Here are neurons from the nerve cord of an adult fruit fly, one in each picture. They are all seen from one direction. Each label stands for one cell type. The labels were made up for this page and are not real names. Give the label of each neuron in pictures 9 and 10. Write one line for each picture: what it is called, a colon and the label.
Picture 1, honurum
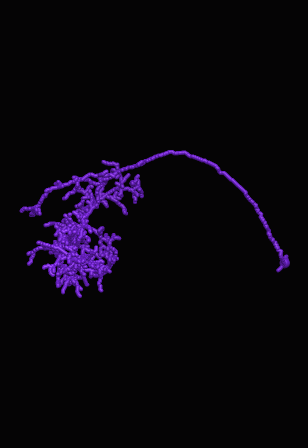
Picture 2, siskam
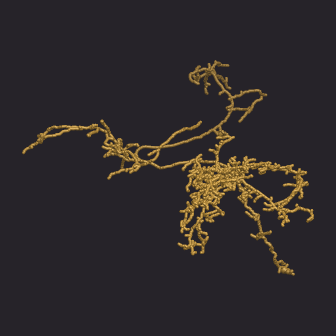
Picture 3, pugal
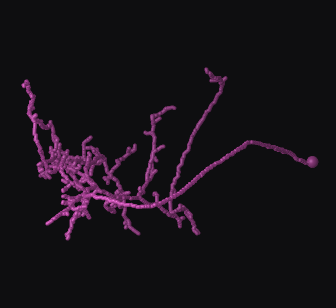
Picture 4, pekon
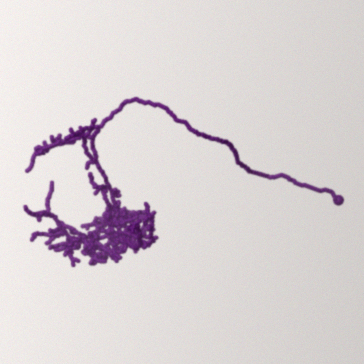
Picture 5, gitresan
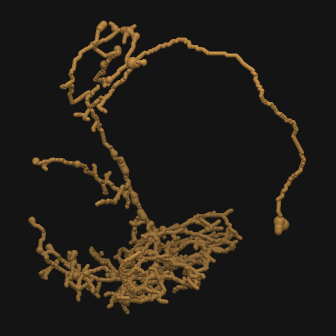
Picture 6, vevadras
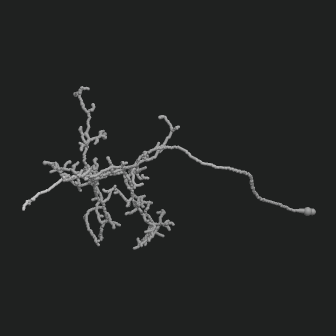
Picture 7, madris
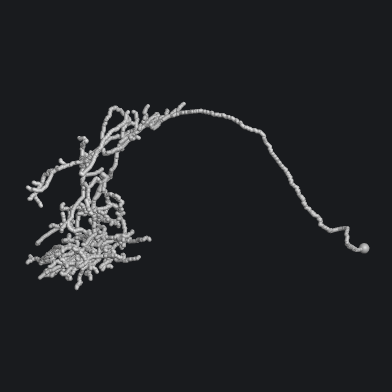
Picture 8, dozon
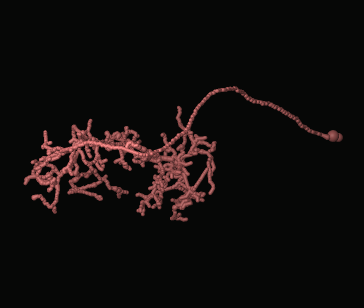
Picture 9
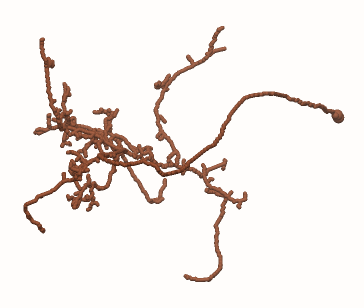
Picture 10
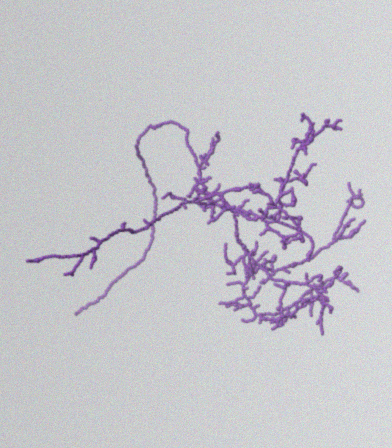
9: pugal
10: vevadras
